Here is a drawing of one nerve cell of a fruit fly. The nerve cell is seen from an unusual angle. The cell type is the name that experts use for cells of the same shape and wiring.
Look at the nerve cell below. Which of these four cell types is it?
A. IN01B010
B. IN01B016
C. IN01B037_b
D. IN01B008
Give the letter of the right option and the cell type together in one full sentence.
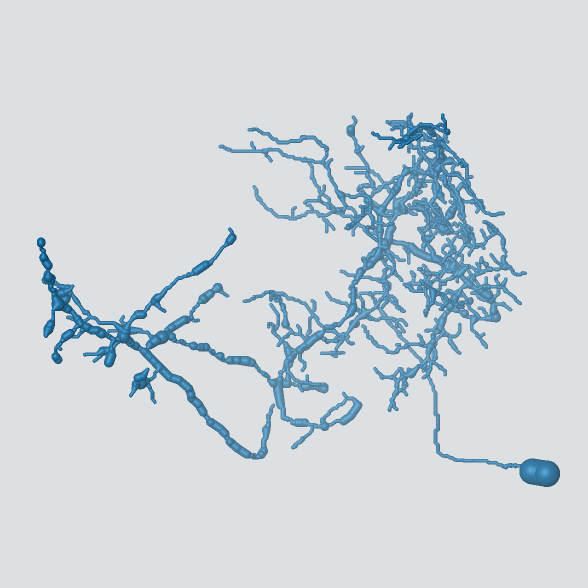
Option A, IN01B010, is the type of cell the neuron is.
